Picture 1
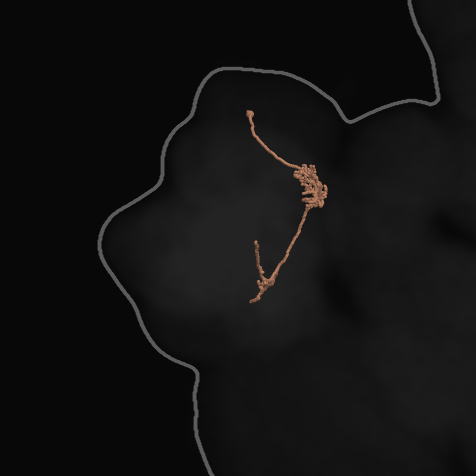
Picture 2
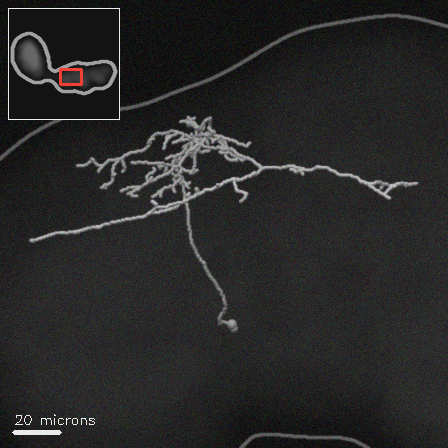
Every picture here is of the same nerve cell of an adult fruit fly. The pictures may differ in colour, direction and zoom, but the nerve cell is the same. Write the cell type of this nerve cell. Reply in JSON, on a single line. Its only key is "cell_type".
{"cell_type": "IN06A090"}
